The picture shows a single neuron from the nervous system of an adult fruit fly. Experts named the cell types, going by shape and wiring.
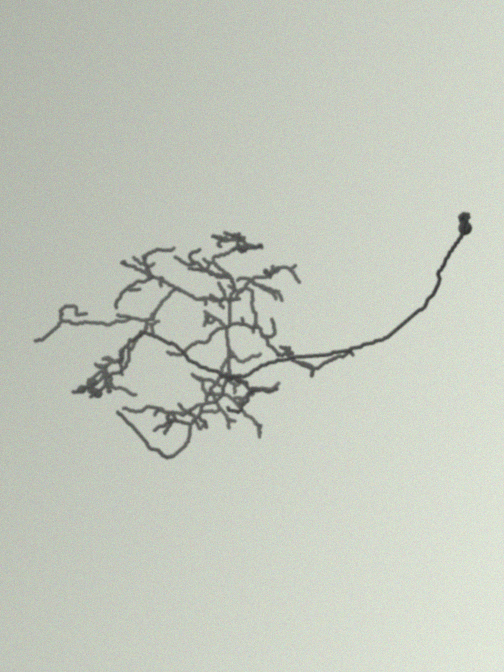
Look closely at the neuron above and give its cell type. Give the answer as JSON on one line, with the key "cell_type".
{"cell_type": "CB4123"}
